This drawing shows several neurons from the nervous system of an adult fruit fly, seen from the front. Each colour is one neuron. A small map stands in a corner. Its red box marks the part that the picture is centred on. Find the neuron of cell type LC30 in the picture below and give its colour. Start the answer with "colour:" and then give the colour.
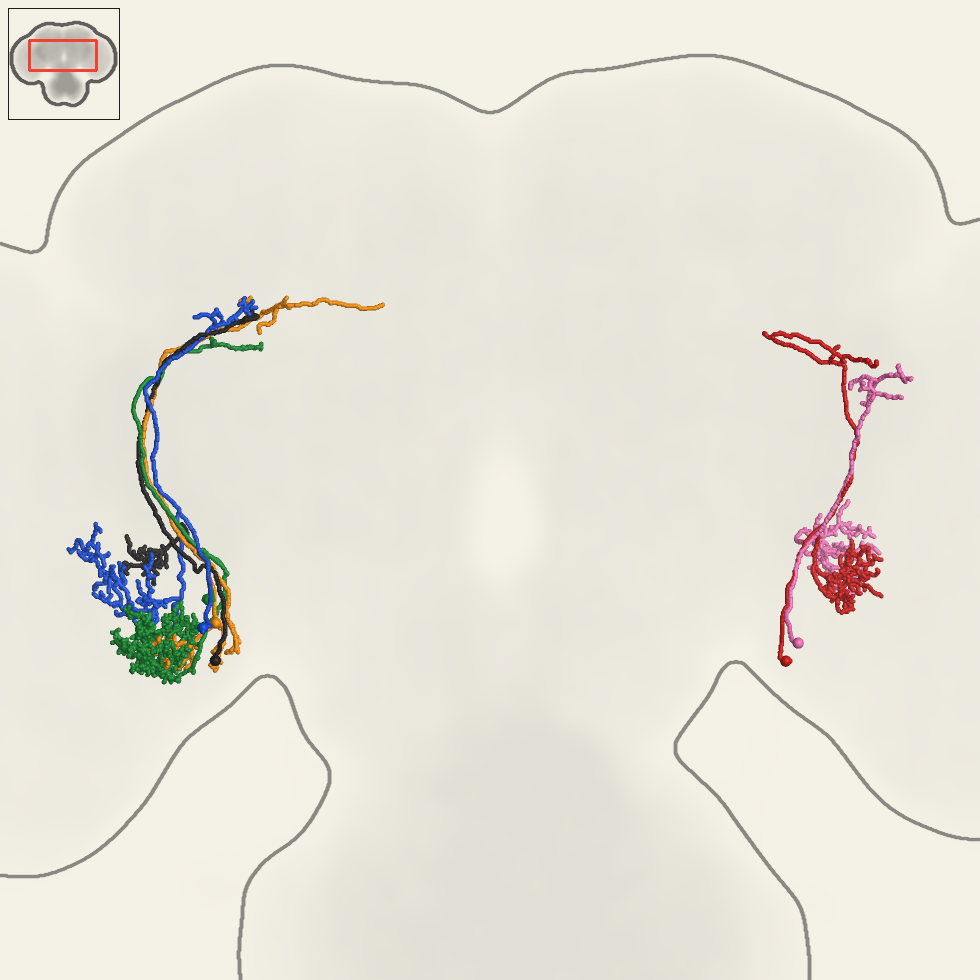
colour: black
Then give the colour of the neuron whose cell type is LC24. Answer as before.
colour: blue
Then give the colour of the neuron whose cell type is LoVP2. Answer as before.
colour: orange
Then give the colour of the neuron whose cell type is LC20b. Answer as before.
colour: green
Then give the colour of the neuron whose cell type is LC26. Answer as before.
colour: red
